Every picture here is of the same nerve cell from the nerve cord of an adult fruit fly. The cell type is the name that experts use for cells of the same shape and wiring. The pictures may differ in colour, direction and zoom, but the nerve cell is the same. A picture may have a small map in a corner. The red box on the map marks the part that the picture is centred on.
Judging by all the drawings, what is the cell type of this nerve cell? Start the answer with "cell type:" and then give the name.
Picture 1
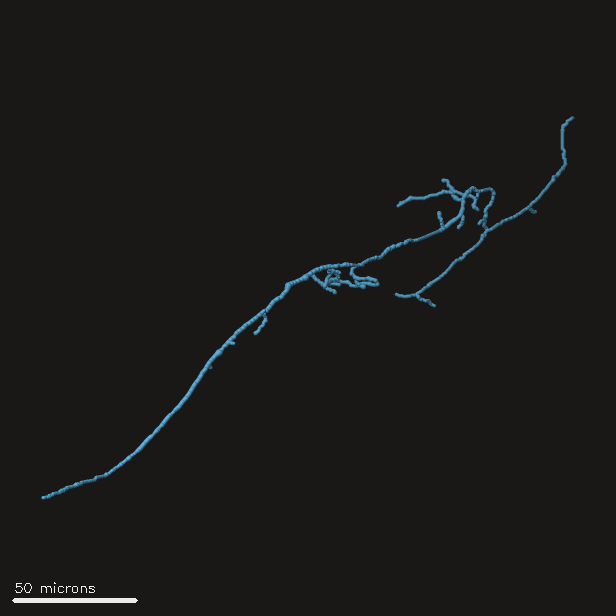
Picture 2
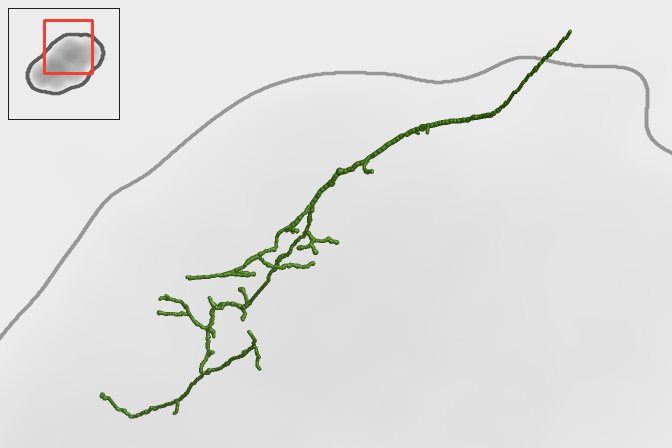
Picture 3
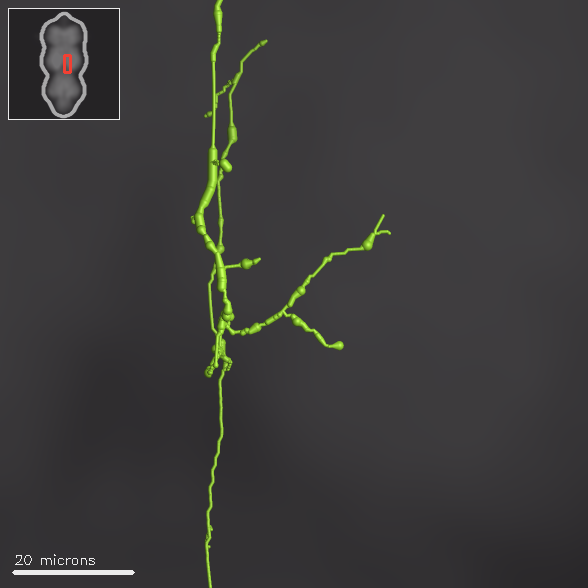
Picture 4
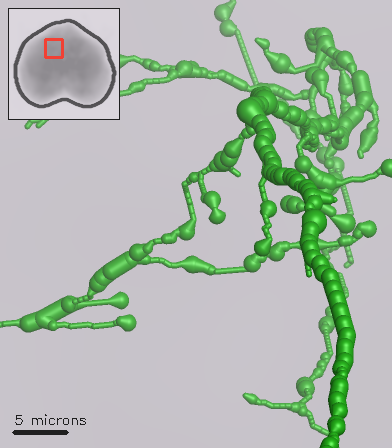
cell type: DNg82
